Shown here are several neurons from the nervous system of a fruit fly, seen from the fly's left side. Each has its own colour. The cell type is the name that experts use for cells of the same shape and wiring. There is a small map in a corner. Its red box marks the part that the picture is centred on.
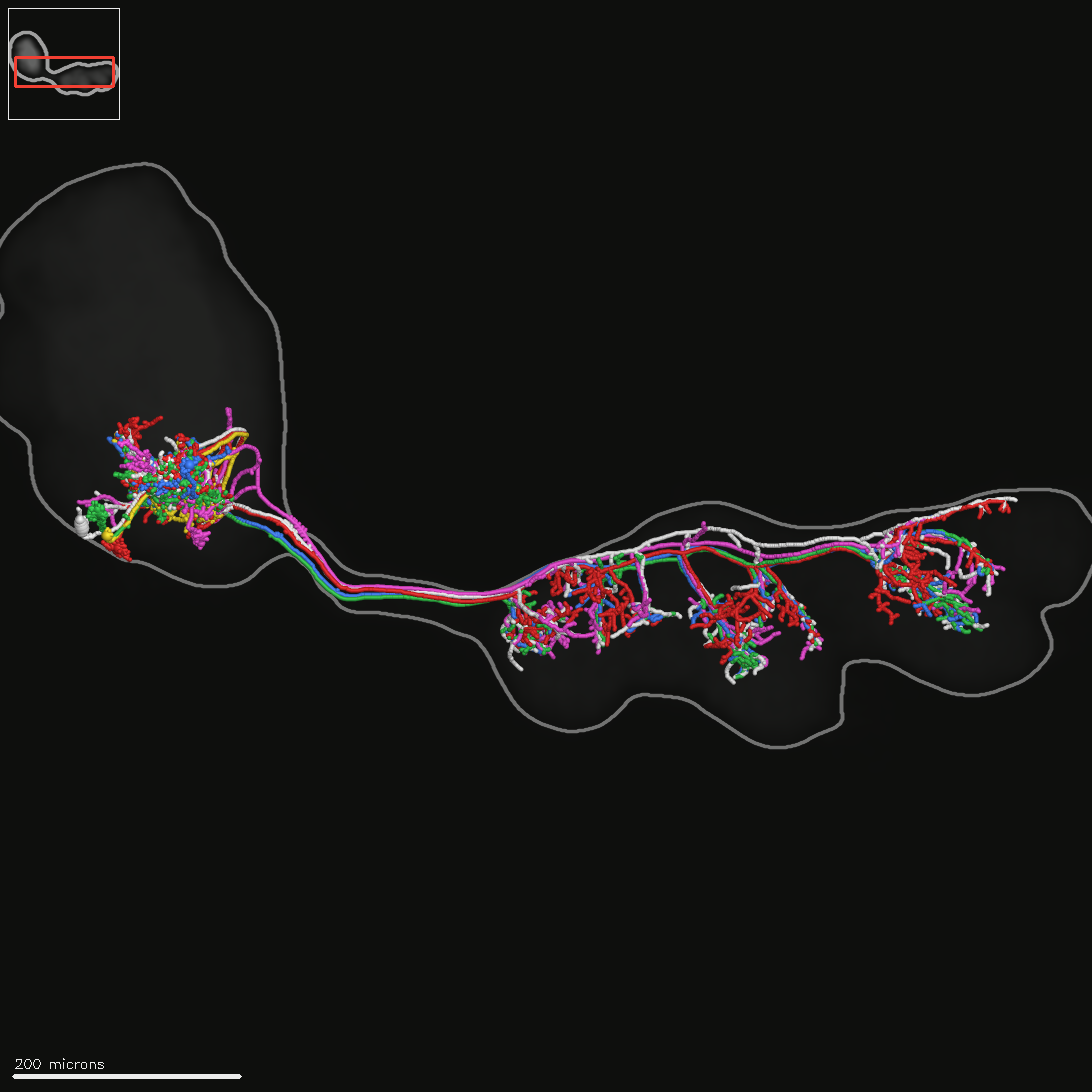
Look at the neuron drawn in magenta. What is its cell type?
DNg108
